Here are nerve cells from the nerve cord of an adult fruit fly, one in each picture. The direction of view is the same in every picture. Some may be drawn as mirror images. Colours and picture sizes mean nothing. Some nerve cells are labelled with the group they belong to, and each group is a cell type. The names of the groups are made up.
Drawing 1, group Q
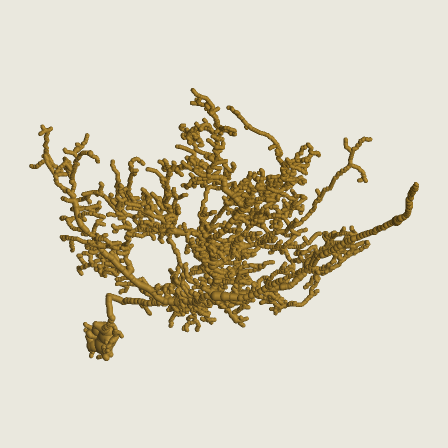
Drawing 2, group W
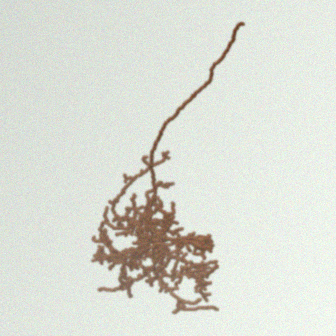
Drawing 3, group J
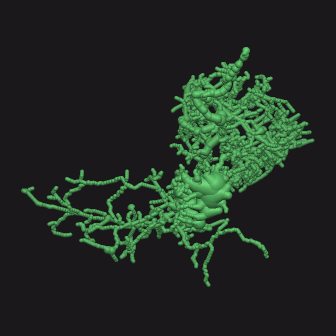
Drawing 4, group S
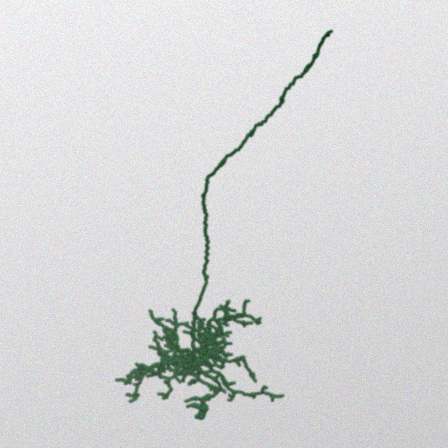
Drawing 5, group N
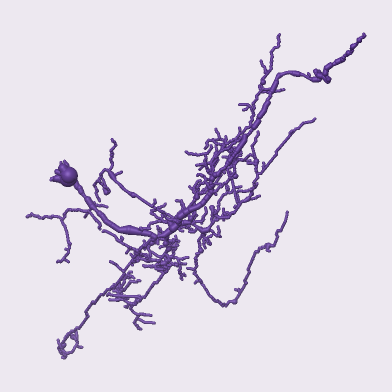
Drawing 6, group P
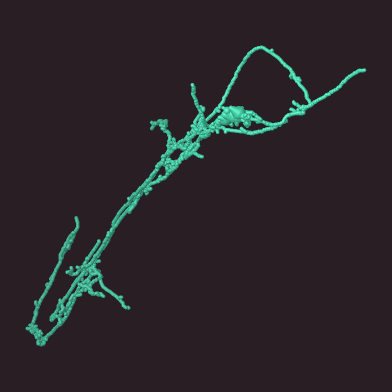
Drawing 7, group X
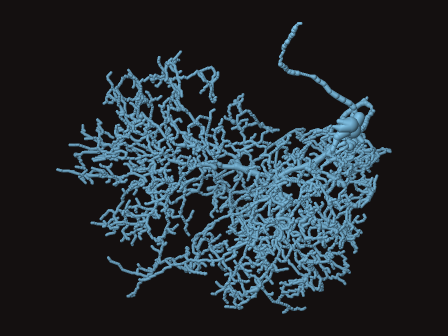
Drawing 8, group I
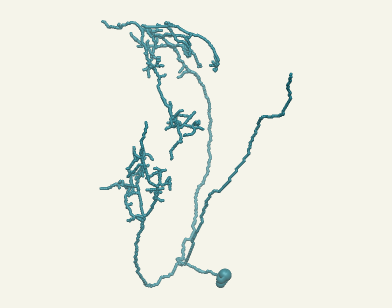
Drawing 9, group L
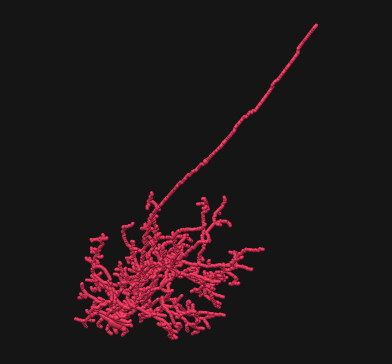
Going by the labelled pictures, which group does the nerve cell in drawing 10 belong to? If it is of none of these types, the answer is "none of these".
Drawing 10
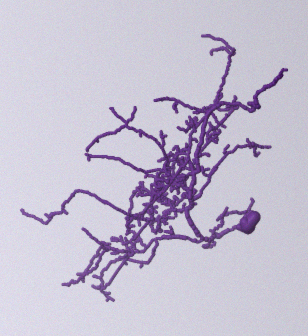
group N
